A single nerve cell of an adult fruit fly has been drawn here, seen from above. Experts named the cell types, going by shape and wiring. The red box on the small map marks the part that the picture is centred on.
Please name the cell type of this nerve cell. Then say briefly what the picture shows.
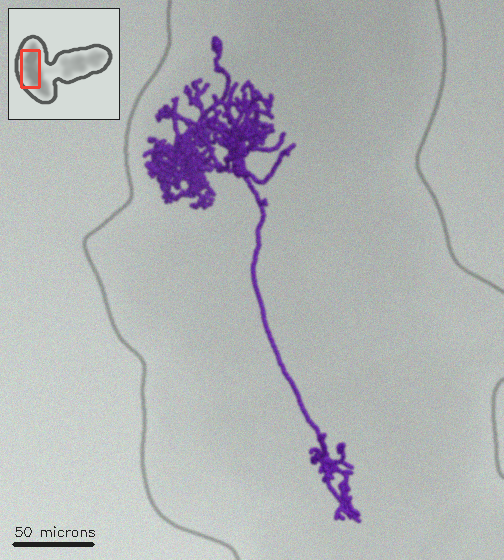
Its cell type is AVLP024_b. This is a central-brain intrinsic neuron. It lies in the brain. By the scale bar it is about 300 microns tall in this view. The picture shows dozens of branch ends.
